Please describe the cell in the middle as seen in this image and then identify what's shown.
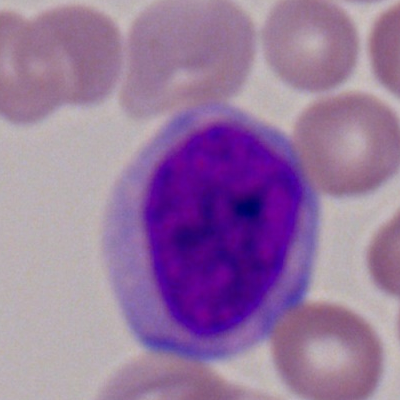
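Notice first how smooth the outline is, with no projections from its surface. Most of the cell is filled by the nucleus. Look at the cytoplasm around it: it is pale blue-grey, and the rim is wider on the left side than on the right. What you are looking at is a myeloblast.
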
